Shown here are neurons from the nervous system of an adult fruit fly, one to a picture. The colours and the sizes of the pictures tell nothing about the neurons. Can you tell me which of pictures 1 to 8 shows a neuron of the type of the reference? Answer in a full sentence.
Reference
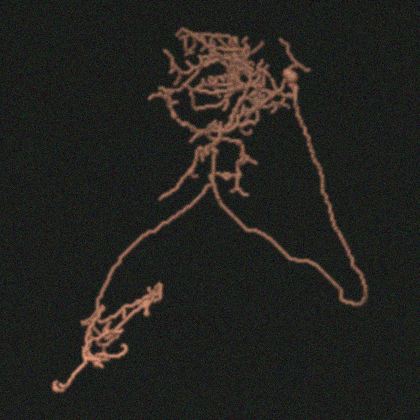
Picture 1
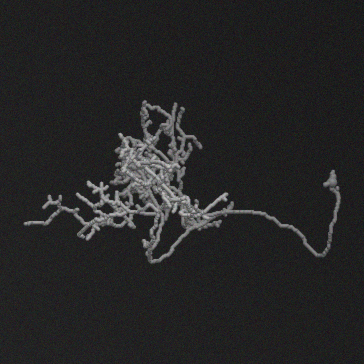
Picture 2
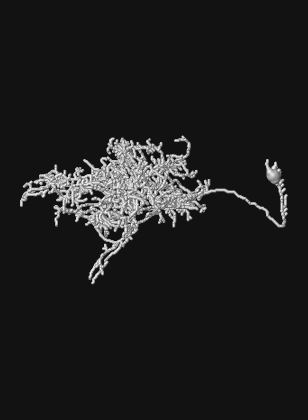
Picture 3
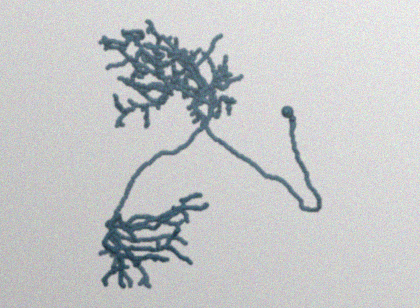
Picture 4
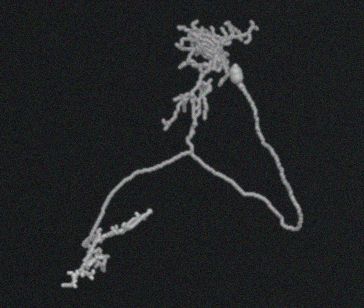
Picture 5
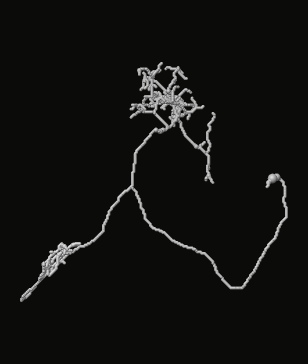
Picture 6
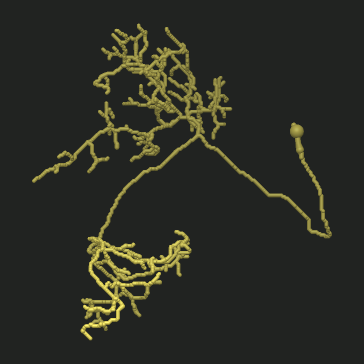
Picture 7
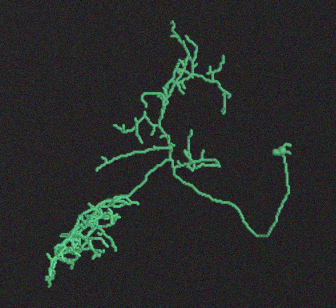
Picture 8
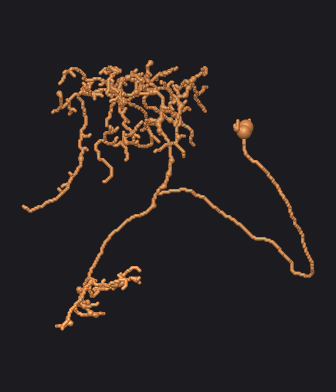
Picture 4 is of the same cell type.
